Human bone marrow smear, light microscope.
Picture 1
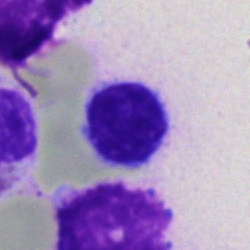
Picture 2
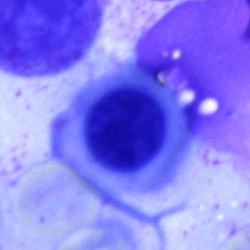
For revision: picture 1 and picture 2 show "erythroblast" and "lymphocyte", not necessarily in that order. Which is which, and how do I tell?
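The lymphocyte is in picture 1, the erythroblast in picture 2. Their outlines differ first: round in picture 1, angular and polygonal rather than smoothly round in picture 2. In picture 1 the nucleus fills almost the whole cell, with only a very thin rim of cytoplasm at the edge, and its chromatin is dense and deep purple. The erythroblast's chromatin stains a dense, dark blue-purple throughout.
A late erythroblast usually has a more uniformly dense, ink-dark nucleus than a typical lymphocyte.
Neither cell shows granules, and no nucleoli can be made out in picture 2. In picture 2 a deeply purple-stained neighbouring cell presses against the upper right edge.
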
